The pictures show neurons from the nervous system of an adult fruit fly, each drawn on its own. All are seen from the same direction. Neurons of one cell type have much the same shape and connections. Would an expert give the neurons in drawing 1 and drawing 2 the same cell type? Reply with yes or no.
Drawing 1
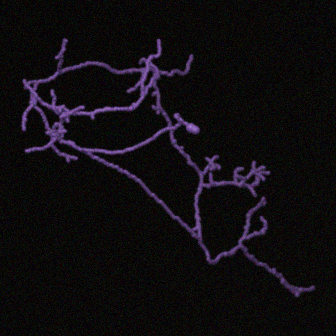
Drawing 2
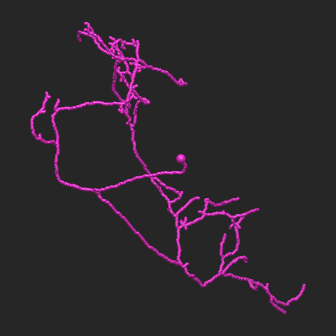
no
